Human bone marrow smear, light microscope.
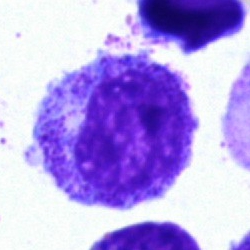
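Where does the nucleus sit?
The single unlobed nucleus fills most of the cell, toward the right.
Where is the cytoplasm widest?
On the left, where a small pale area lies just beside the nucleus.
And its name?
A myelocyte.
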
